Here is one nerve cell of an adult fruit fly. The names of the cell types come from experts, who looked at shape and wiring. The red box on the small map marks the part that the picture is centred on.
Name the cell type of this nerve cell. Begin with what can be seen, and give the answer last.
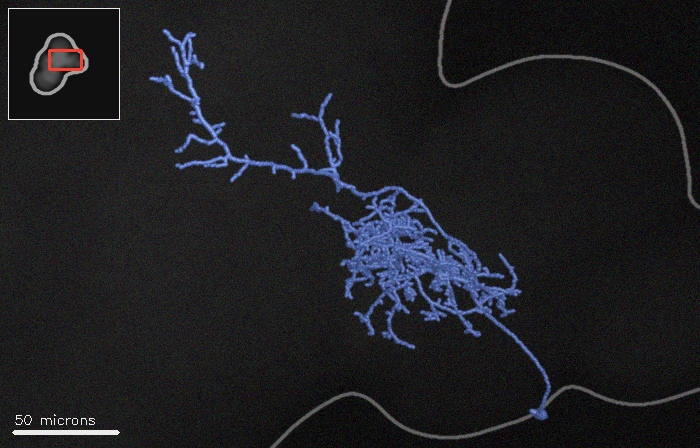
From left to right in the picture it spans about 190 microns. Dozens of branch ends can be seen. This is a nerve-cord intrinsic neuron. It is of cell type INXXX153.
